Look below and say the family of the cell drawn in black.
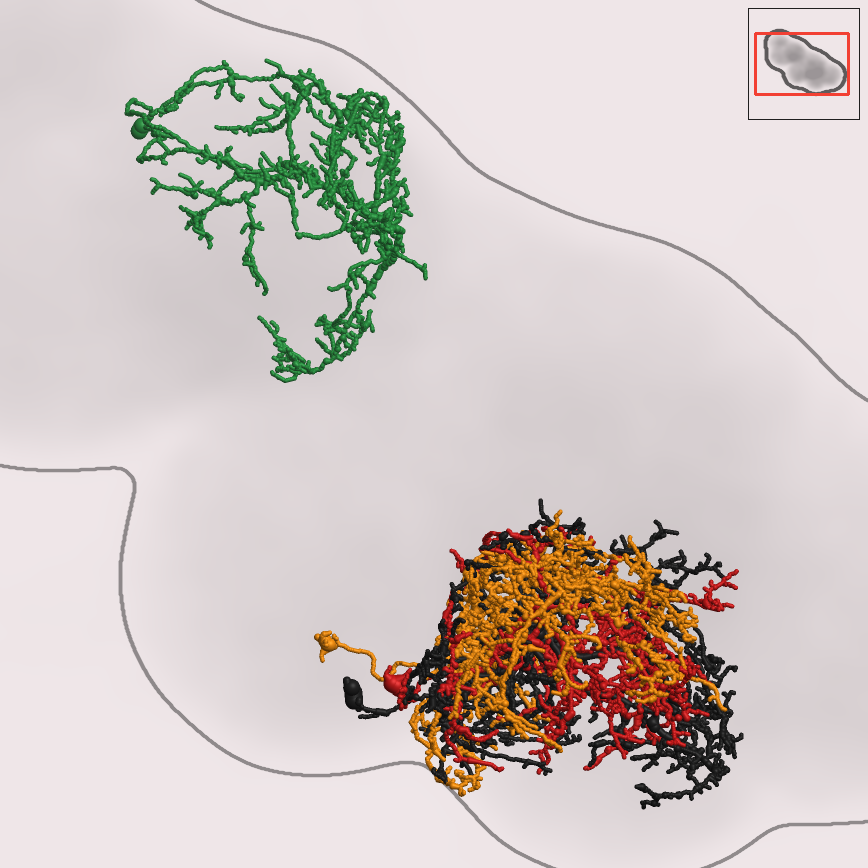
hemilineage 21A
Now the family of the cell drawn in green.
hemilineage 21A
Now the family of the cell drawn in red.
hemilineage 21A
